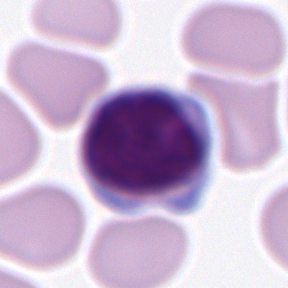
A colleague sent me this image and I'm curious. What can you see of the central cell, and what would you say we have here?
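Let's start with the outline: it's roughly round. Now look at the nucleus. It's round, with no lobes, and it fills almost the whole cell. The cytoplasm is pale blue. Put together, this is a typical lymphocyte.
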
